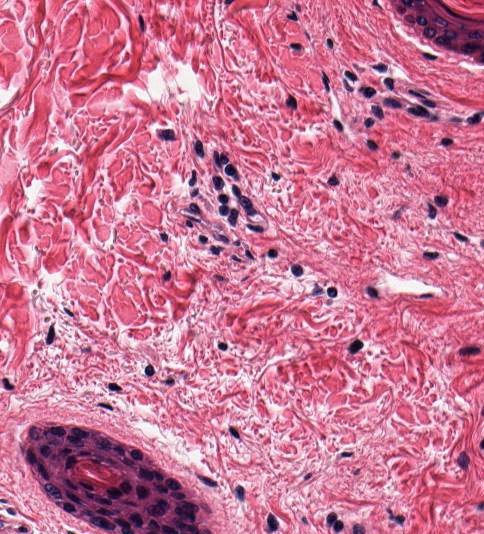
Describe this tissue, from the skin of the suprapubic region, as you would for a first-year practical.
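At the lower left, a rounded nest of tightly packed, dark-nucleated epithelial cells surrounds a central pink core. At upper right, the edge cuts off a second dense cluster of dark nuclei. Stromal nuclei are sparse, small, dark, mostly oval to spindle-shaped. Notice a short band of elongated dark nuclei running diagonally from upper left toward the centre.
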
